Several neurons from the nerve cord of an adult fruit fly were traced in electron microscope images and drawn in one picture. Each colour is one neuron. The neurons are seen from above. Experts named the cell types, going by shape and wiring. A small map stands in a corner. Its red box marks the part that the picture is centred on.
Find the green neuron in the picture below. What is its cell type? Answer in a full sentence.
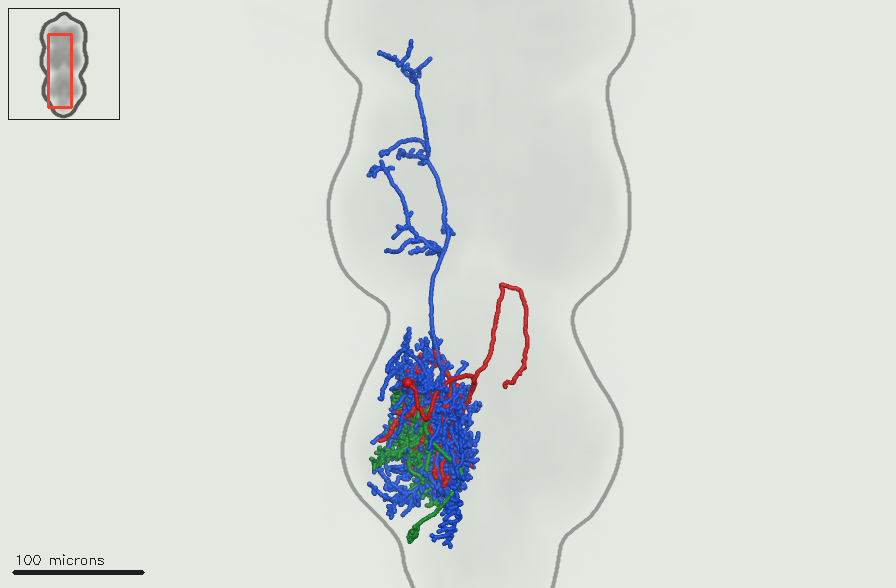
The cell type is IN21A019.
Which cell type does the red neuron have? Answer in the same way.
The cell type is IN23B036.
